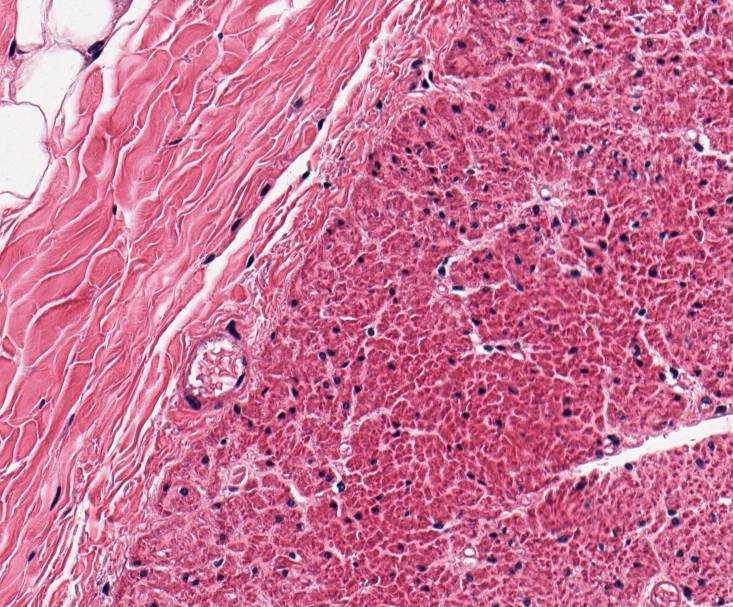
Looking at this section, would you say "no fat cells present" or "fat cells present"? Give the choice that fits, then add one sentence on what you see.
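Fat cells present. A few fat cells appear as empty white spaces in the top left corner.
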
